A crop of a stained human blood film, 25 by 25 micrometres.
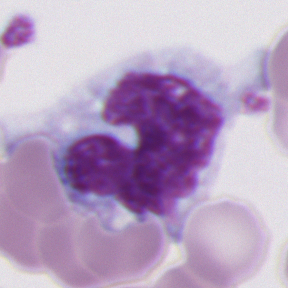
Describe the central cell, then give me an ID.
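Hmm, the nucleus here is irregular and deeply indented, folded into two large connected masses. There's plenty of pale greyish-lilac cytoplasm, widest on the upper-left side of the nucleus. To the left of the nucleus I can make out a few small clear spots. So: a monocyte.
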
